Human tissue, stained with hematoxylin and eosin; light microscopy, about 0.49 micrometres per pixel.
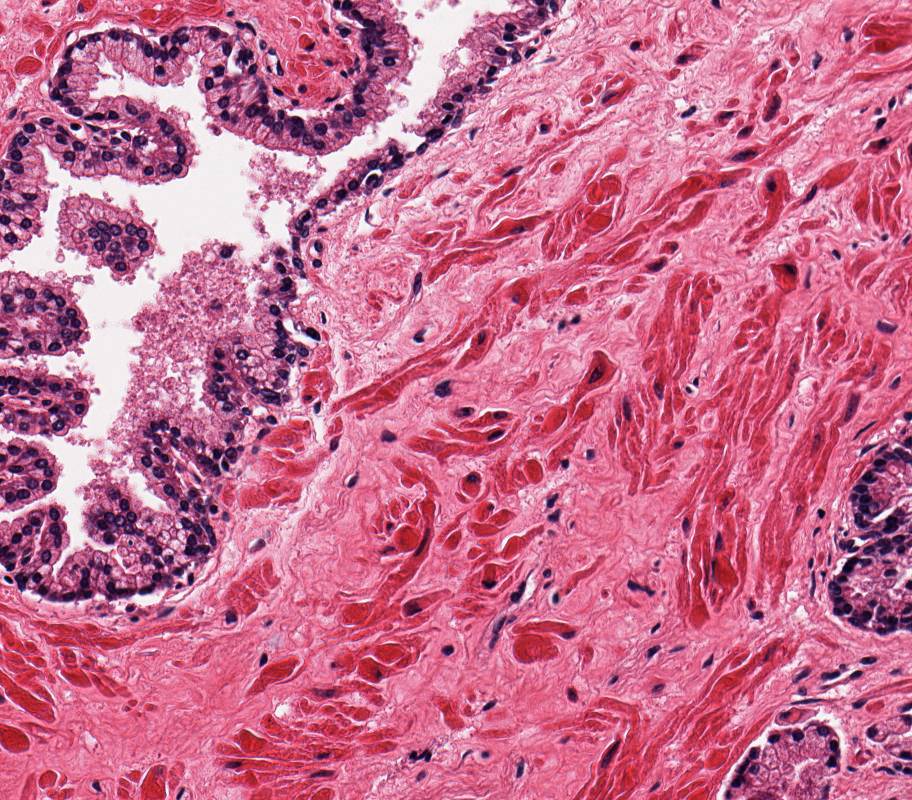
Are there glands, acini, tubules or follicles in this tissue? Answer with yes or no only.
Yes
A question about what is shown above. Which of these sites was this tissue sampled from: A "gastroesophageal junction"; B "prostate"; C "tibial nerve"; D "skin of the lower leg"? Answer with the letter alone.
B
